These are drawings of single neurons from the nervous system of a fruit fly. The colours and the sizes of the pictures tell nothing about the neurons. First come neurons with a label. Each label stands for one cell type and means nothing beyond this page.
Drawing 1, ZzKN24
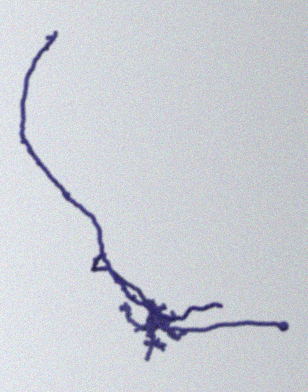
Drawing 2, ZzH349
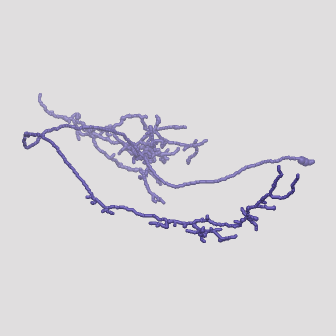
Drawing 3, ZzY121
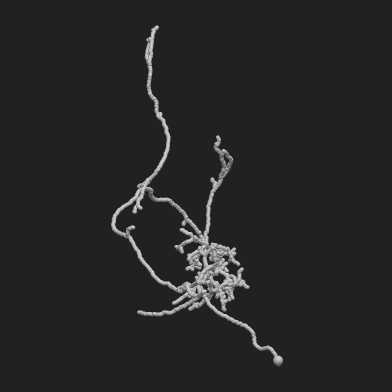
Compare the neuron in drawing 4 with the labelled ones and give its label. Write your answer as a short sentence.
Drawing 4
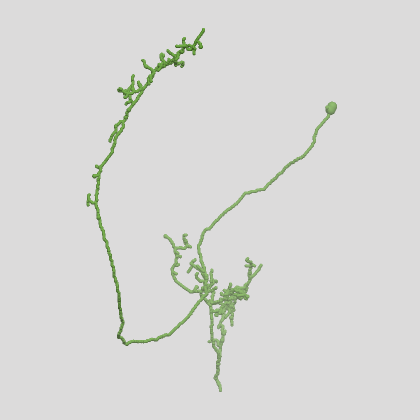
It belongs to ZzH349.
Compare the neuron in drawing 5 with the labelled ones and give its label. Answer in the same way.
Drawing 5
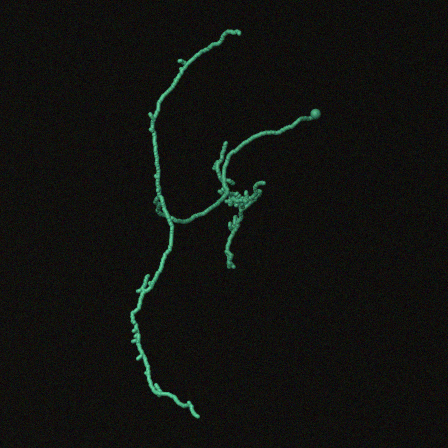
It belongs to ZzKN24.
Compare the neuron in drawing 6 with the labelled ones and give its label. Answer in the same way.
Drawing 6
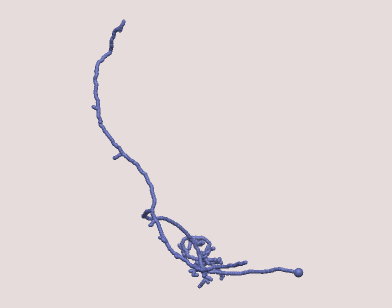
It belongs to ZzKN24.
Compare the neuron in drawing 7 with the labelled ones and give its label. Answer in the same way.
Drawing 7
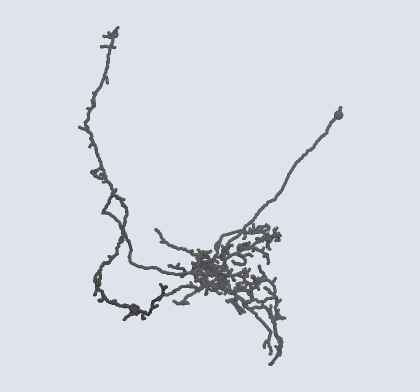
It belongs to ZzY121.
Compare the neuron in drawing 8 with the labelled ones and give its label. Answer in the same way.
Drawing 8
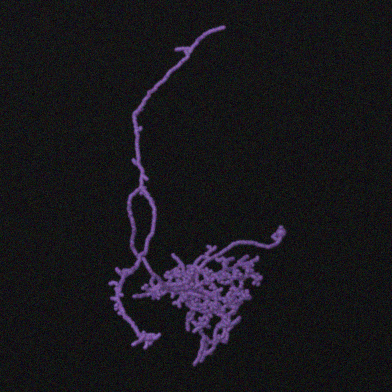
It belongs to ZzY121.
